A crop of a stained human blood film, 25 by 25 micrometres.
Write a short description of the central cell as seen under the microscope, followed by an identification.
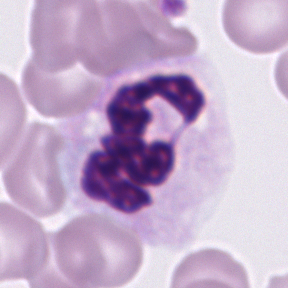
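Checking the nucleus, the chromatin is dark purple and coarsely clumped, and no nucleoli are visible. Turning to the cytoplasm, it is pale lilac-pink and holds only fine, faint granules. The name is segmented neutrophil.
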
